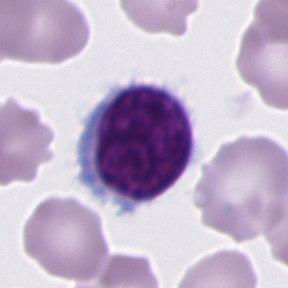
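Hairy cell in a stained peripheral blood smear. First, the nucleus is round to oval, with neither indentation nor lobes. Next, its chromatin stains dark purple and looks dense. Then, the cytoplasm shows no visible granules. Last, fine hair-like projections fringe the edge of the cytoplasm.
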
